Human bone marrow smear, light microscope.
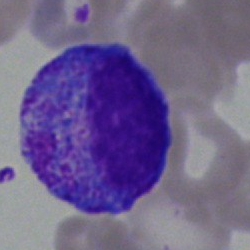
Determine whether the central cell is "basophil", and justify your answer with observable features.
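The nucleus is one unlobed mass lying toward the right of the cell.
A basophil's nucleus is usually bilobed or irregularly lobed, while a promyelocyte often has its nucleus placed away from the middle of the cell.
So the name basophil does not fit; this cell is a promyelocyte. The cytoplasm forms a crescent on the left and stains blue-violet.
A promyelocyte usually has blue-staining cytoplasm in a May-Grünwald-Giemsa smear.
Scattered reddish-purple granules sit in the cytoplasm, and the roughly round outline has no surface projections.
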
